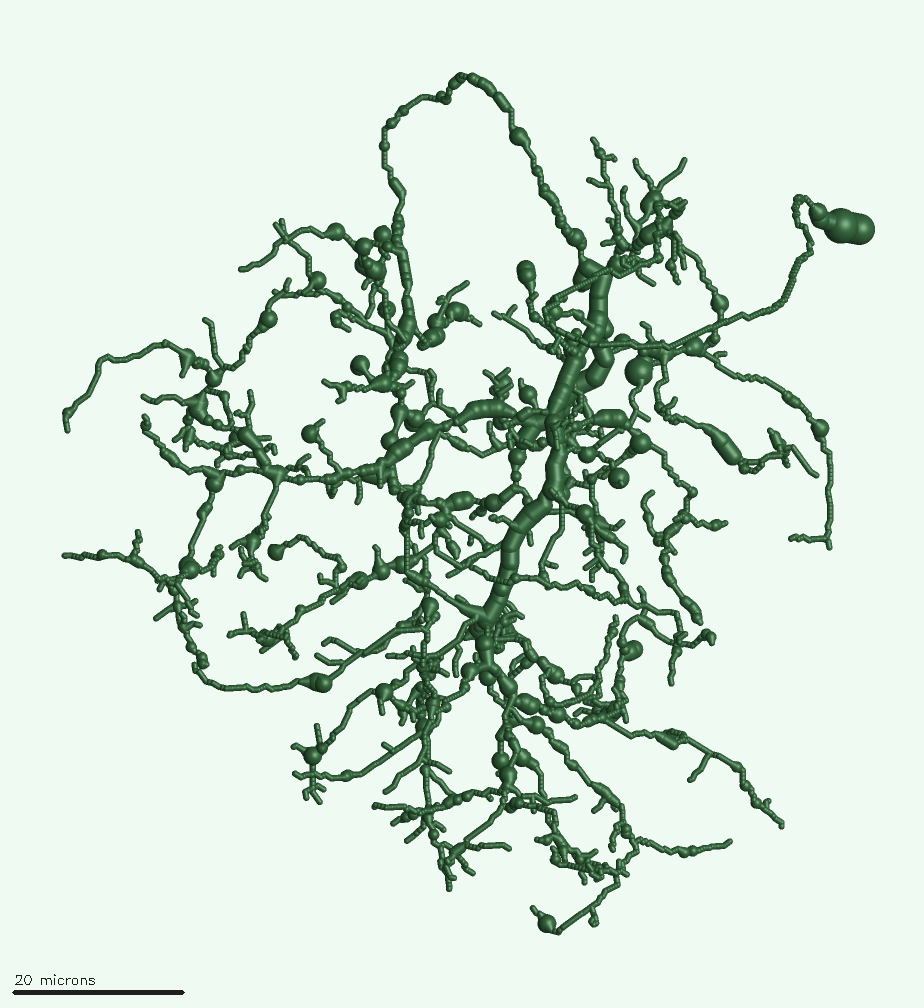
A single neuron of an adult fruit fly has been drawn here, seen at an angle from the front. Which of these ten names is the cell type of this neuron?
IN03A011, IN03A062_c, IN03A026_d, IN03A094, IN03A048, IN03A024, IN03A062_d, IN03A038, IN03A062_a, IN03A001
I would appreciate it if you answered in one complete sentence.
The cell type of this neuron is IN03A062_d.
